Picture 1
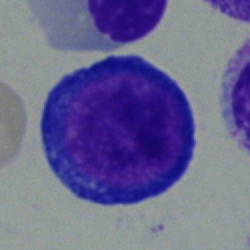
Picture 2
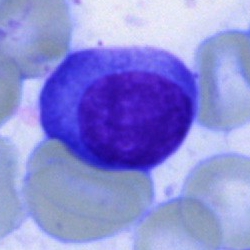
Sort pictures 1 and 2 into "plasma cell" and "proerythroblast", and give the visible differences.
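The proerythroblast is shown in picture 1, and the plasma cell in picture 2. Both cells have deep blue cytoplasm without granules.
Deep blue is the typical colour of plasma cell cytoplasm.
The amount differs: in the proerythroblast the cytoplasm forms only a narrow rim around the nucleus, whereas in the plasma cell it is abundant. The plasma cell's nucleus is placed off-centre, toward the right side of the cell. The proerythroblast has a round outline, and its nuclear chromatin is finely textured, without coarse dark clumps. No vacuoles are present in the plasma cell's cytoplasm. Neighbours differ as well: a red cell lies against the plasma cell's lower edge, while another nucleated cell sits just above the proerythroblast without touching it.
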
